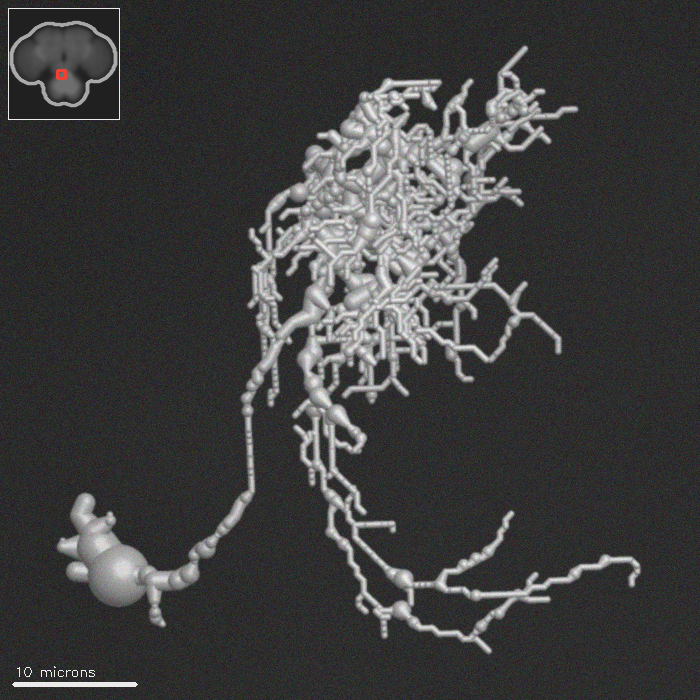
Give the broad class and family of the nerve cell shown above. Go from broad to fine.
motor neuron of the nerve cord; MNad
